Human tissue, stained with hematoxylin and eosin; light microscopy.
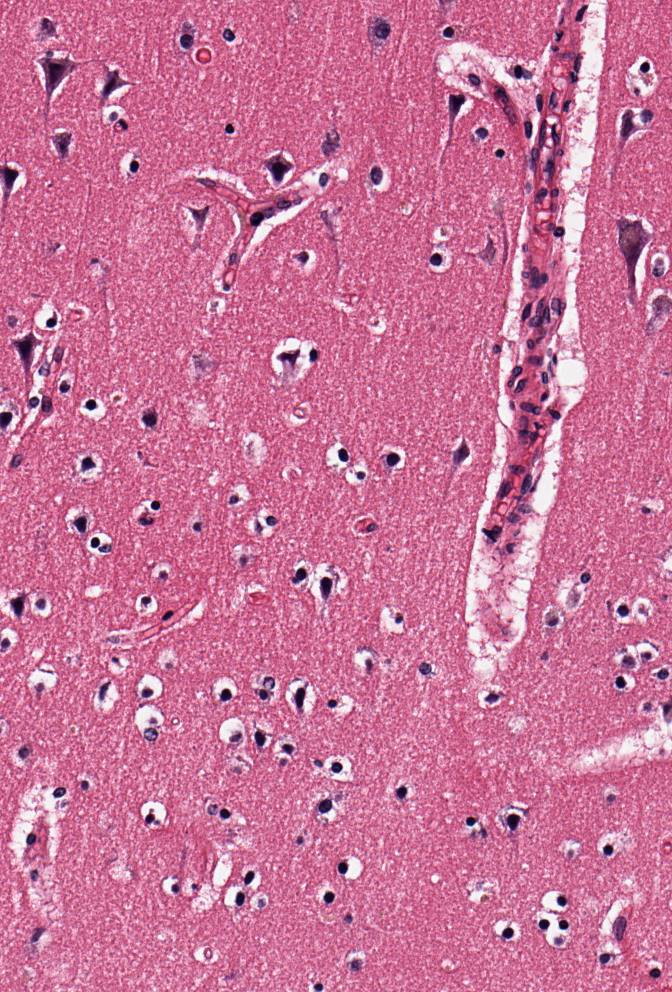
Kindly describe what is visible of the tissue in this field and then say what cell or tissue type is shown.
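Finely granular pink neuropil throughout; cells lie singly; no glands, no epithelium. Small round dark nuclei in clear halos scattered, densest in lower half. Large vertical vessel at right, wall with many elongated dark nuclei. Clear retraction spaces around many cell bodies and vessels. Cerebral cortex.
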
